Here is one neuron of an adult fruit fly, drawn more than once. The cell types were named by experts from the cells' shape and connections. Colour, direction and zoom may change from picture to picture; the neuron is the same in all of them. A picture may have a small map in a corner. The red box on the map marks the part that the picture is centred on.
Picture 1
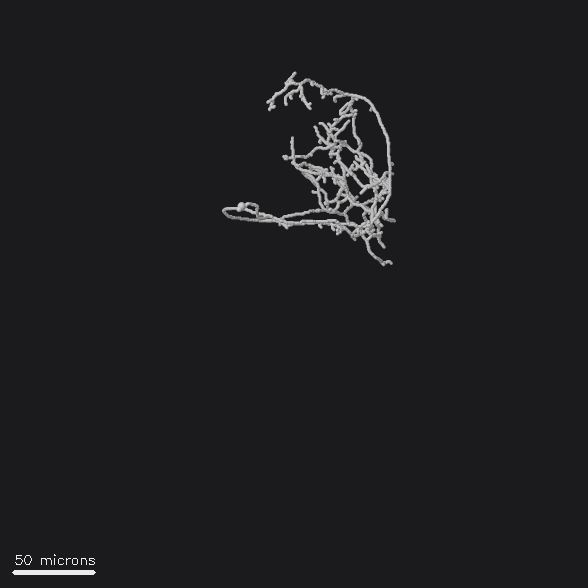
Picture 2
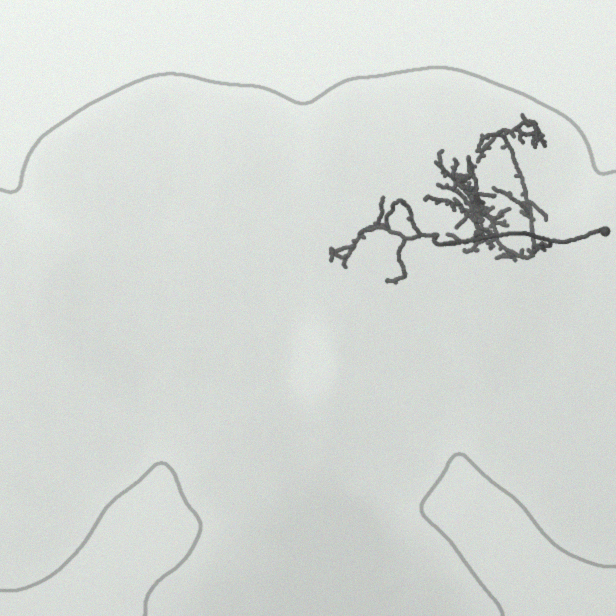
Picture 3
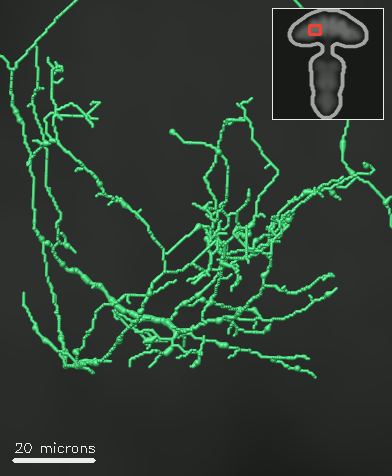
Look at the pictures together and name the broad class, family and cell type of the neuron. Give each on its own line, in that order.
central-brain intrinsic neuron
hemilineage SLPav1_medial
PLP064_b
